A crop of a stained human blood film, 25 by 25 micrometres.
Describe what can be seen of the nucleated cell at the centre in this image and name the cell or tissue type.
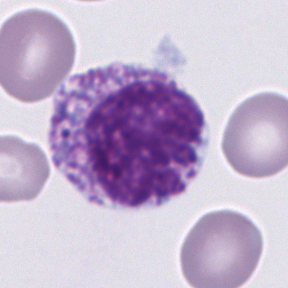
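Size first: the cell is about 14 micrometres across. Nucleus next: it fills most of the cell, sits off-centre toward the right, and has dark purple, coarsely clumped chromatin. Cytoplasm: widest on the left side of the cell. Granules: varying in size and unevenly spaced. Name: basophil.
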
